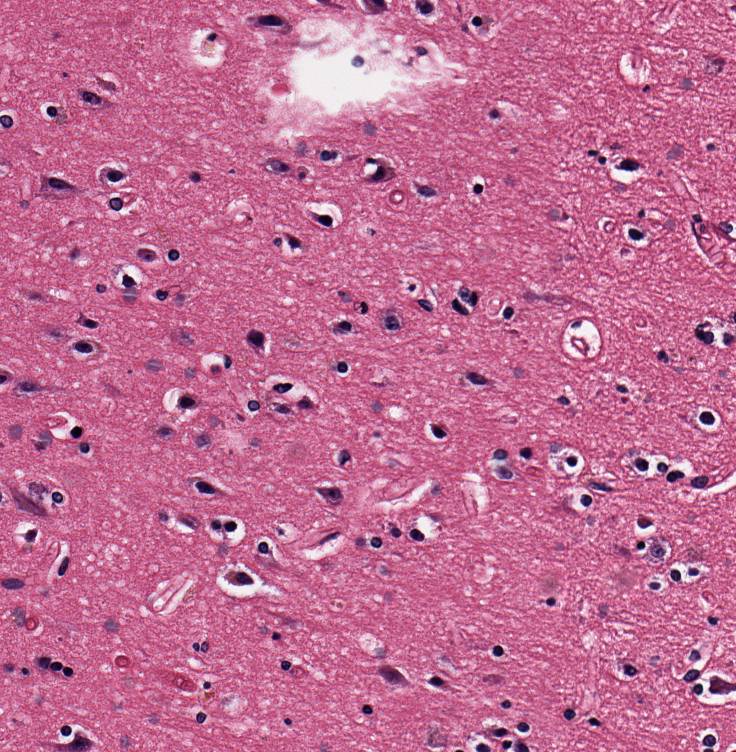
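Cerebral cortex. Background: fairly uniform pink, finely fibrillary field, cells scattered singly rather than grouped into units. Cells: mostly small, round, dark-staining nuclei with little visible cytoplasm. Grouping: some small dark nuclei in pairs or small clusters beside larger cell bodies. Vessels: slit-like clear spaces holding elongated nuclei, consistent with small vessels, at lower left and lower middle.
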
